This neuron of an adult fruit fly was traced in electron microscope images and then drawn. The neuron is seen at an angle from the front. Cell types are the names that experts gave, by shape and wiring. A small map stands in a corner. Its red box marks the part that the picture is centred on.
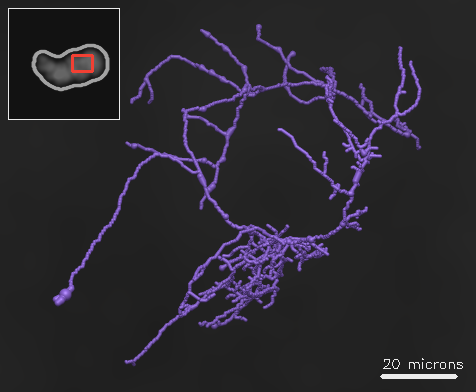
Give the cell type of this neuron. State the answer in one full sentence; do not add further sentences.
By its cell type, the neuron is FB5V_a.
